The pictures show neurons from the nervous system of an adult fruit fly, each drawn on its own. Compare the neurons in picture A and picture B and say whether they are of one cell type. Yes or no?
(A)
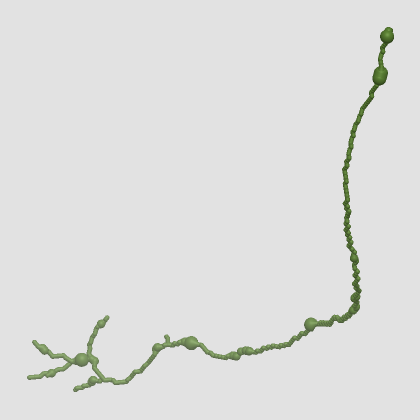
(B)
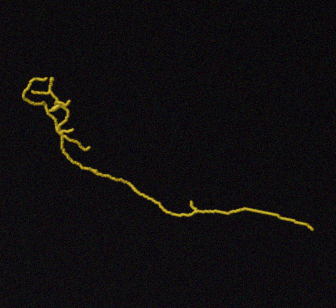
no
